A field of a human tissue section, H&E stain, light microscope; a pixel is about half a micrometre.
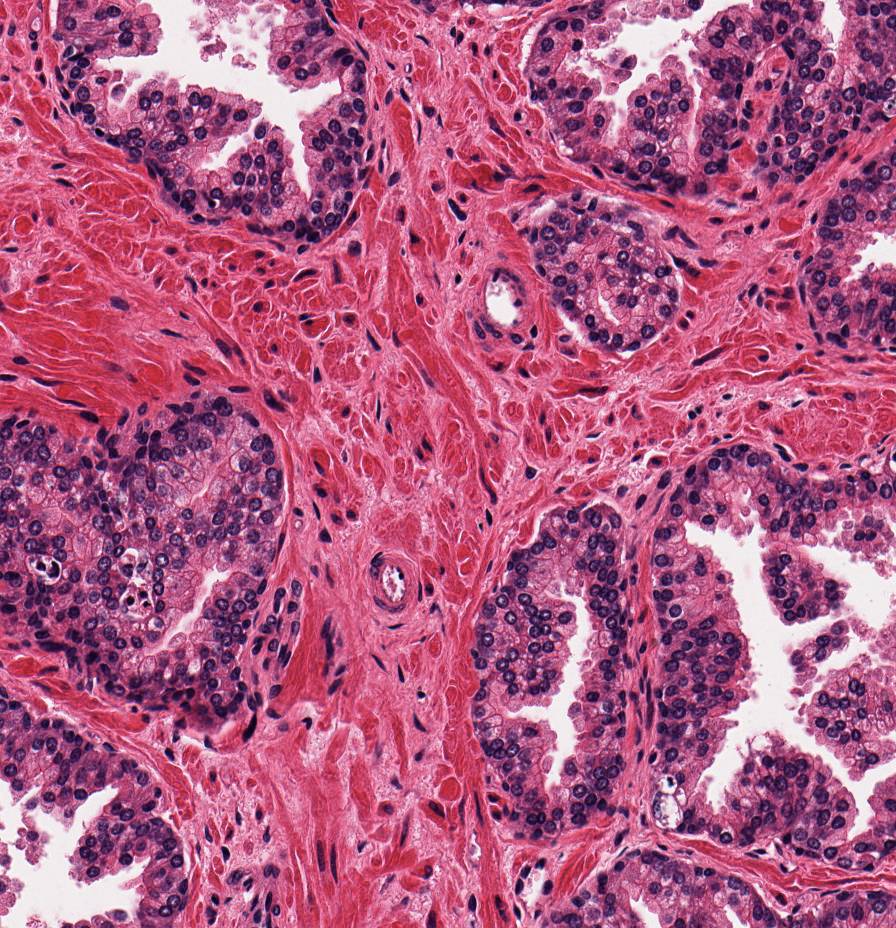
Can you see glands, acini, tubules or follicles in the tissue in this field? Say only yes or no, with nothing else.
Yes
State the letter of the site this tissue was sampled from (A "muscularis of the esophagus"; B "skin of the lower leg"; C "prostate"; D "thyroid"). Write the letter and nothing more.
C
